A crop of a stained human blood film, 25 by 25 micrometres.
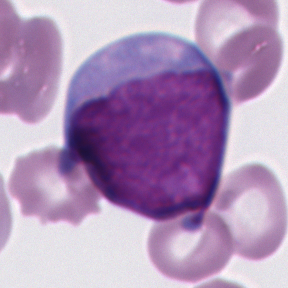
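Myeloblast, its nucleus set toward the bottom of the cell and filling about 70% of the cell's area. Fine chromatin is spread evenly through the nucleus. Pale blue cytoplasm forms a cap above it.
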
